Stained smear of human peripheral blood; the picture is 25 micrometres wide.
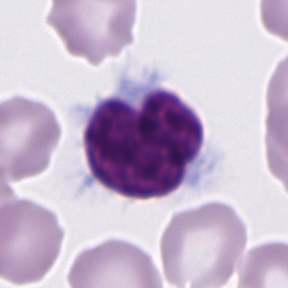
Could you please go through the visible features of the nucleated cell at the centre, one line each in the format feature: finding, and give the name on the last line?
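Nucleus: fills almost the whole cell, about 10 micrometres across
Chromatin: dark purple, densely packed
Cytoplasm: very thin rim, pale blue where it can be seen
Surface: fine, hair-like, pale blue projections
Name: hairy cell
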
